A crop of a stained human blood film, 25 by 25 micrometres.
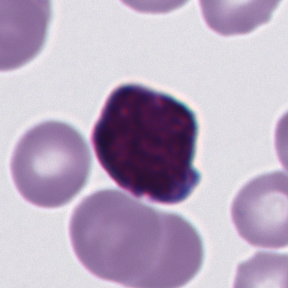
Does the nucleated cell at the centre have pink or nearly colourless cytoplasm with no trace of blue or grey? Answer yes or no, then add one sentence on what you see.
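No. Cytoplasm is scant, showing only as a thin dark blue fringe at the lower right edge.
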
